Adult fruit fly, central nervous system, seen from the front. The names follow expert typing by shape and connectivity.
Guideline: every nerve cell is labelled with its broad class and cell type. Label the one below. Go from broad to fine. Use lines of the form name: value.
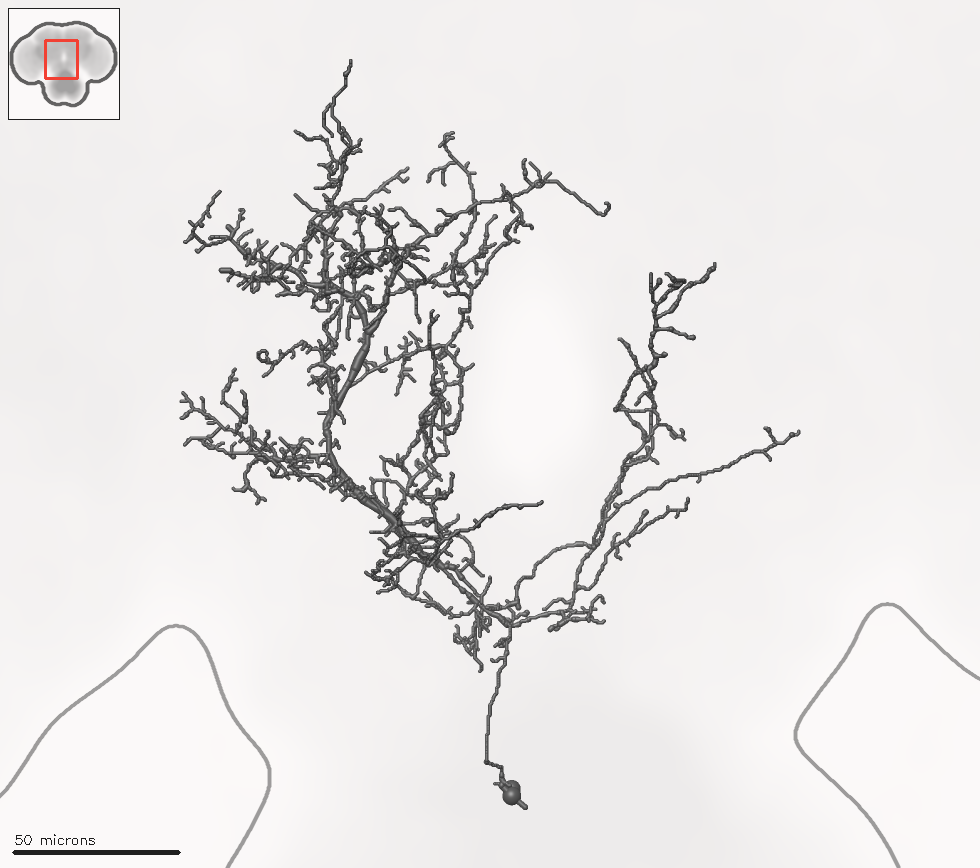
broad class: central-brain intrinsic neuron
cell type: PS138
